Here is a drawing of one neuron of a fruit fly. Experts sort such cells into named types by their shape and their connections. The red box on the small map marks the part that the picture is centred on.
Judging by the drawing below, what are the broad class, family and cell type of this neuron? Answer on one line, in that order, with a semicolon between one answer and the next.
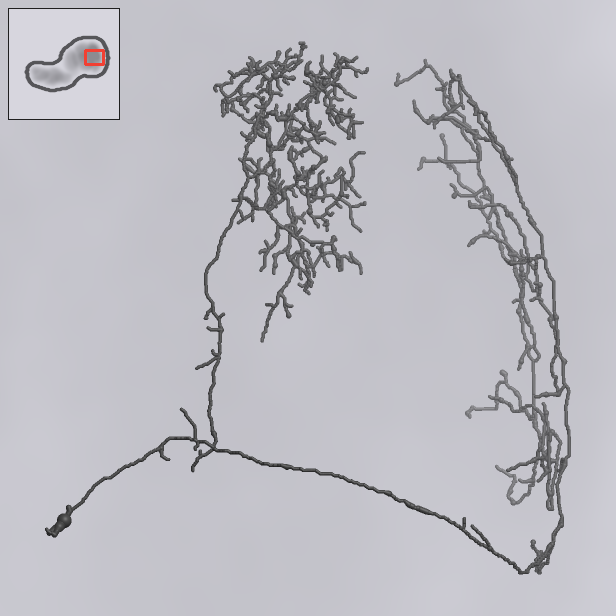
optic-lobe intrinsic neuron; MeLo; MeLo14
